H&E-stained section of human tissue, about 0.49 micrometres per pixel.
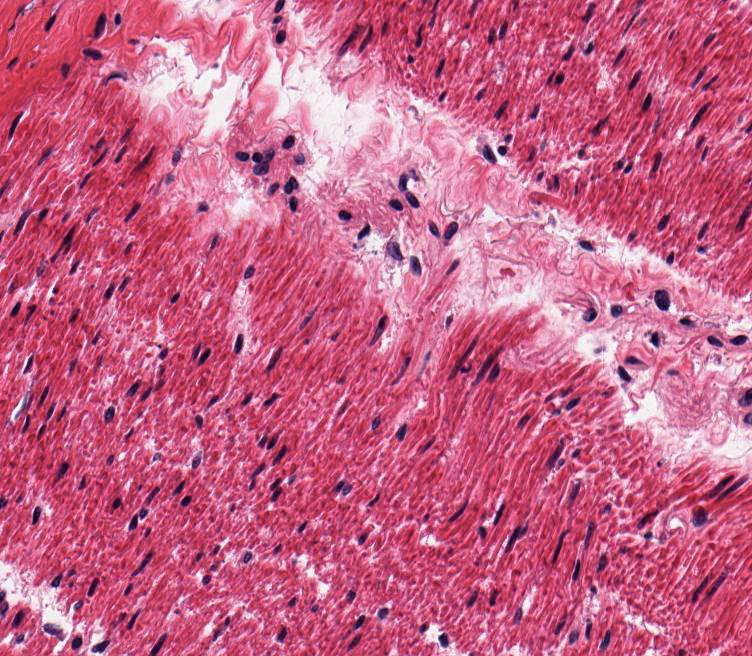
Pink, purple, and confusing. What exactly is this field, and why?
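What dominates here is smooth muscle. Most of the field is densely eosinophilic muscle, and its nuclei are elongated, cigar-shaped and dark blue.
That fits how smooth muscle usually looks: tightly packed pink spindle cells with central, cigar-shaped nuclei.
A connective tissue band holds wavy, pale pink collagen fibres.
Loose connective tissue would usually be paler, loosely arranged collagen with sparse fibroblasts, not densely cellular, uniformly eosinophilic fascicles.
No cross-striations show in the muscle fibres.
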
